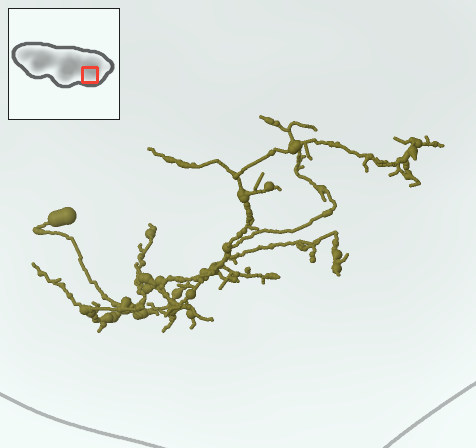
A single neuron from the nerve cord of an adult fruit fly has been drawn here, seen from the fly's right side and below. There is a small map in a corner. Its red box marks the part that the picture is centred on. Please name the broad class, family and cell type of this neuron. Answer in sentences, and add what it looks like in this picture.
Its broad class is nerve-cord intrinsic neuron. Its family is hemilineage 20A.22A. The cell type is IN20A.22A089. The picture shows dozens of branch ends. As drawn here it is wider than it is tall.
